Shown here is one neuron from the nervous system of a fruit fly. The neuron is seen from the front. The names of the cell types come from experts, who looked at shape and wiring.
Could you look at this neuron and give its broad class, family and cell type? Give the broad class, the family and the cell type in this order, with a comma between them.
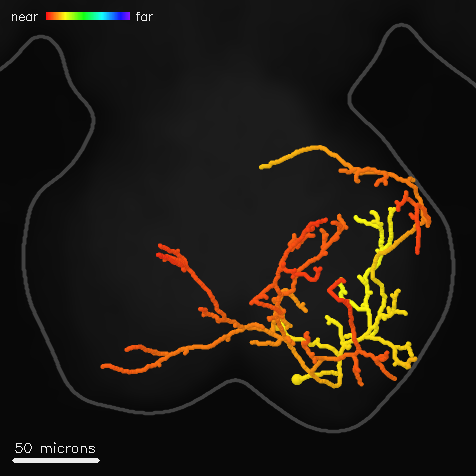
nerve-cord intrinsic neuron, hemilineage 04B, IN04B041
